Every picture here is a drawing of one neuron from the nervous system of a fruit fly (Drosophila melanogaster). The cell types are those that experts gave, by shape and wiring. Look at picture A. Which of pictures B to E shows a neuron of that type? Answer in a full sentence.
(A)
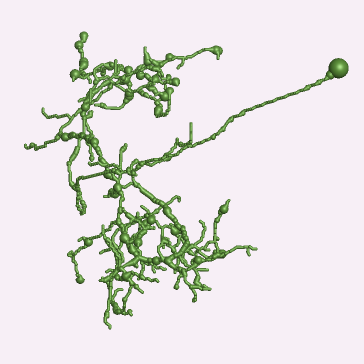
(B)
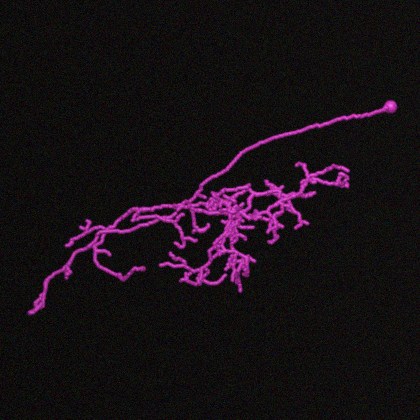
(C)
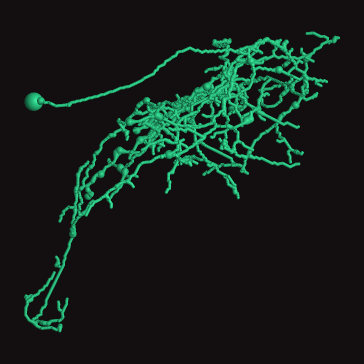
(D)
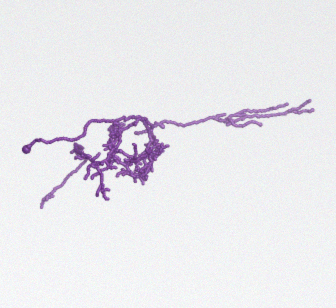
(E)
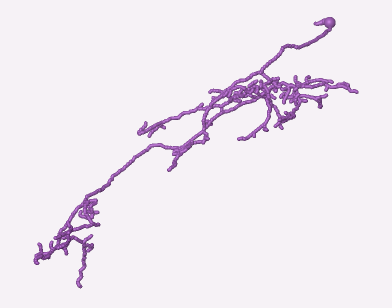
Picture C shows a neuron of the same cell type.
